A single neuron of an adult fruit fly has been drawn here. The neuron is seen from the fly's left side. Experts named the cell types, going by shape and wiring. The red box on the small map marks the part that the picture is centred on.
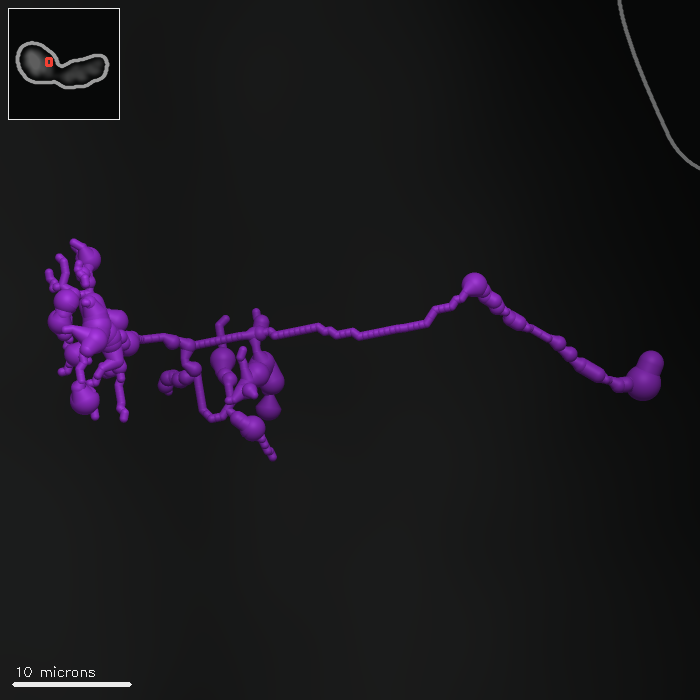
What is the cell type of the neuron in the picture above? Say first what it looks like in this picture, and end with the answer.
The cell body is on the right of the picture. From left to right in the picture it spans about 55 microns. This is an optic-lobe intrinsic neuron. Its cell type is T5a.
